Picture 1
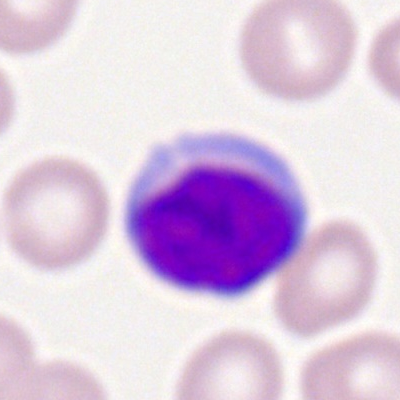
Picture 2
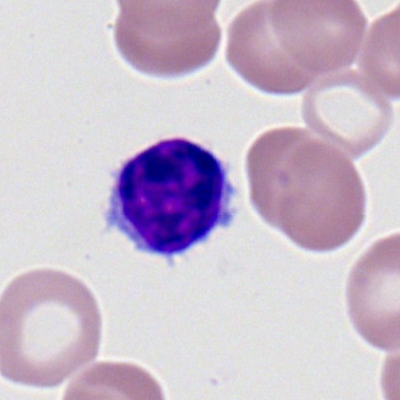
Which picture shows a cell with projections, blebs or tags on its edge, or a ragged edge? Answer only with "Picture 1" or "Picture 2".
Picture 2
